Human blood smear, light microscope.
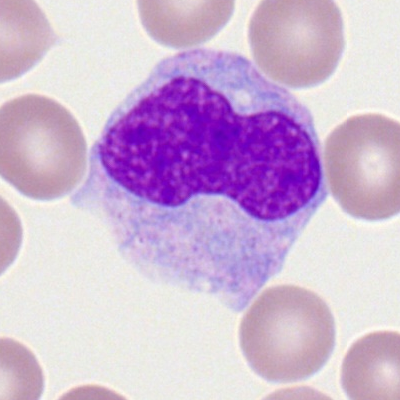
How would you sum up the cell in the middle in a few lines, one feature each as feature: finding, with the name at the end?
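Nucleus: broad and folded, with a clear notch along its lower edge
Cytoplasm: abundant, lying mostly below the nucleus
Colour: a pale greyish blue-lilac throughout the cytoplasm
Granules: many, very fine, dust-like and pinkish
Name: monocyte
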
